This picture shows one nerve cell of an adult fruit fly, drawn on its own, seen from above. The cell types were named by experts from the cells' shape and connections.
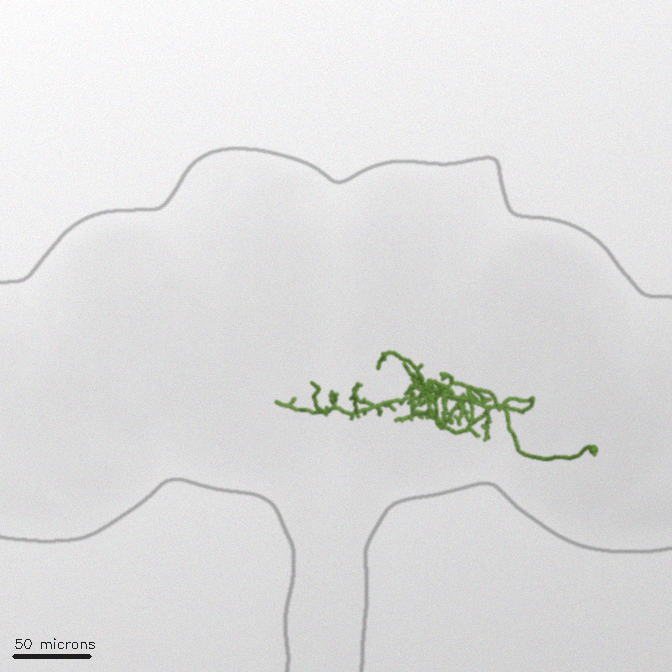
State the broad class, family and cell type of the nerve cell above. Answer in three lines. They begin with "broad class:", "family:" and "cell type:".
broad class: central-brain intrinsic neuron
family: hemilineage VLPp&l1_anterior
cell type: CL128_b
